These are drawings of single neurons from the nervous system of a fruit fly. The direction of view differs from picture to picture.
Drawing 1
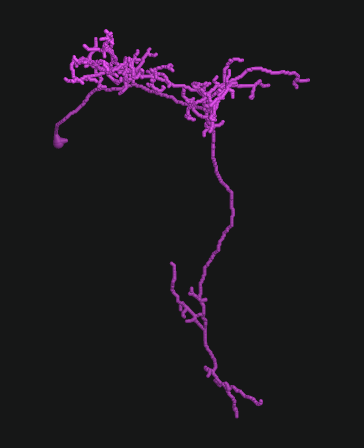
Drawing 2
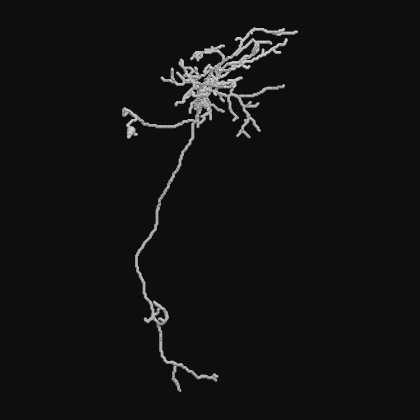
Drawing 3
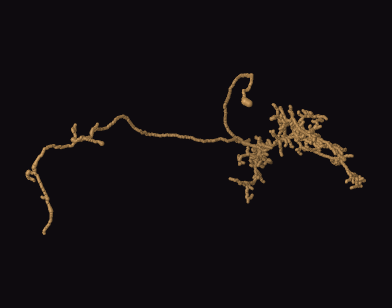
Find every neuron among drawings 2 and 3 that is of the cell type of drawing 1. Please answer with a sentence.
Drawing 2 and drawing 3 are of the same cell type.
